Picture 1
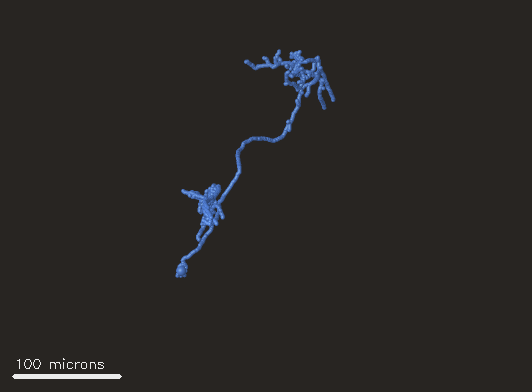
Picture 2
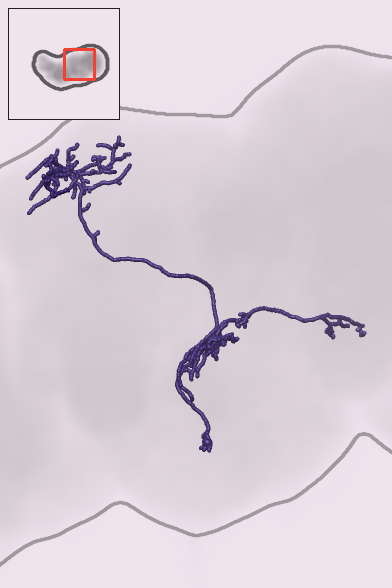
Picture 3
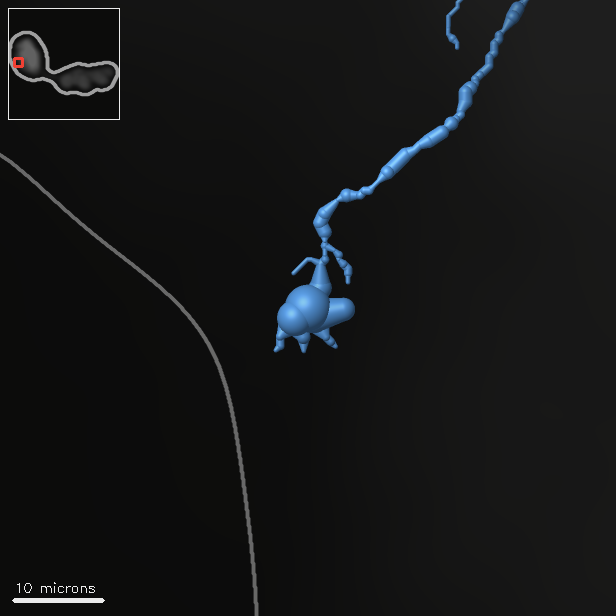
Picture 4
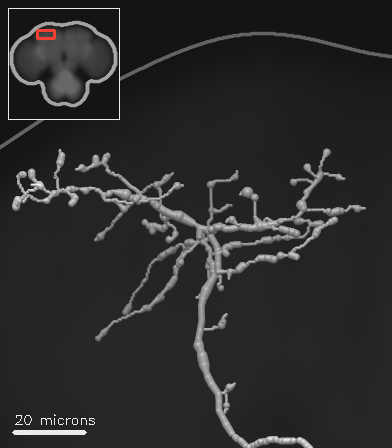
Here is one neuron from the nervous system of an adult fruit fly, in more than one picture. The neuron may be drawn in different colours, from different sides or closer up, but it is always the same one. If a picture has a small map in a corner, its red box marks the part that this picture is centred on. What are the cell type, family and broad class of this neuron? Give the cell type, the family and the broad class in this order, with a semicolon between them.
VP4+_vPN; hemilineage ALv1; central-brain intrinsic neuron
